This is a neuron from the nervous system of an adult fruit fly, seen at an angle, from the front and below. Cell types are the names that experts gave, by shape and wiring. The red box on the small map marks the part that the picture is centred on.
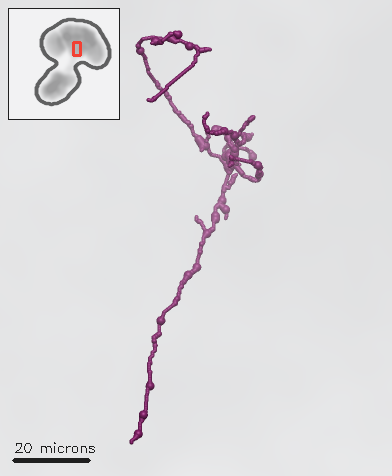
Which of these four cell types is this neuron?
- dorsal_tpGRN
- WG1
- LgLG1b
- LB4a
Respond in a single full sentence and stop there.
Cell type LB4a is what this neuron is.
